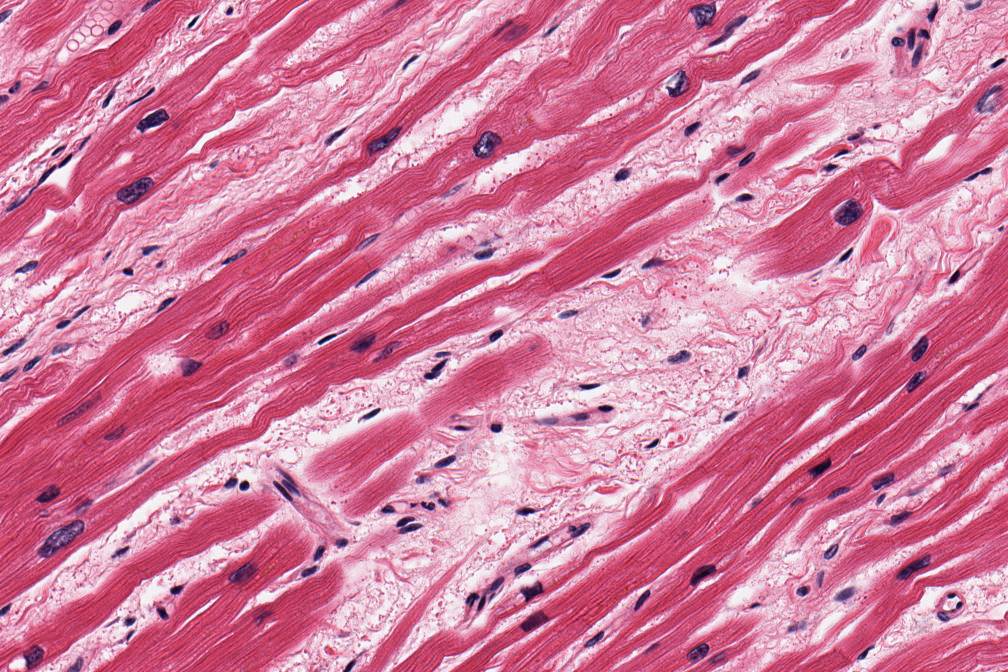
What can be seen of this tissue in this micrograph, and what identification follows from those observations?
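Long bands of pink muscle fibres cross the entire field diagonally, lower left to upper right. Some fibres split and branch, their tapered ends lying in the pale tissue between. Fine longitudinal lines of myofibrils run along each fibre, and nuclei sit singly and centrally, not at the edges. Tissue: atrial appendage of the heart.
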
